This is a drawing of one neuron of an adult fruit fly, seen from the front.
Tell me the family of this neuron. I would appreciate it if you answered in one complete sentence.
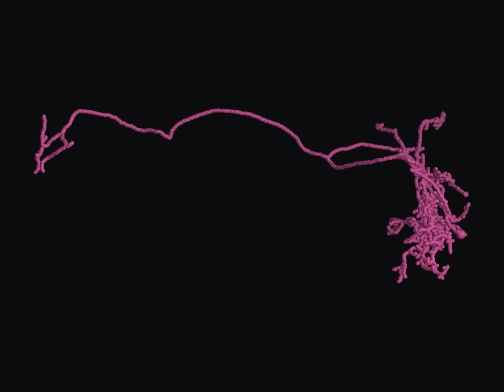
Among the members of family hemilineage VLPa1_lateral is this neuron.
